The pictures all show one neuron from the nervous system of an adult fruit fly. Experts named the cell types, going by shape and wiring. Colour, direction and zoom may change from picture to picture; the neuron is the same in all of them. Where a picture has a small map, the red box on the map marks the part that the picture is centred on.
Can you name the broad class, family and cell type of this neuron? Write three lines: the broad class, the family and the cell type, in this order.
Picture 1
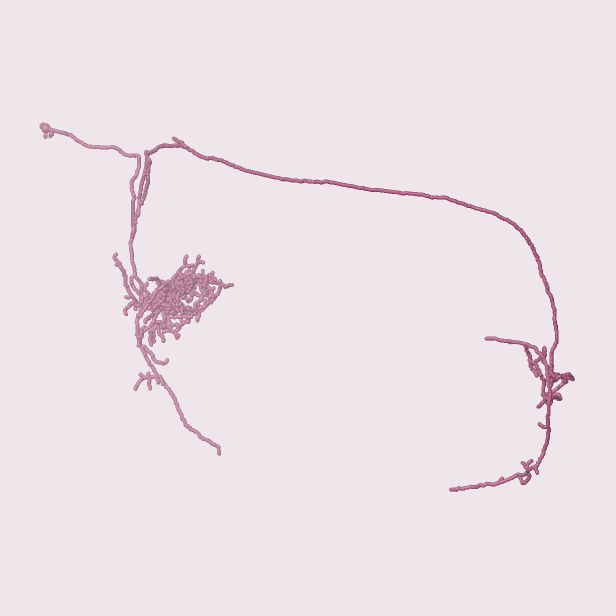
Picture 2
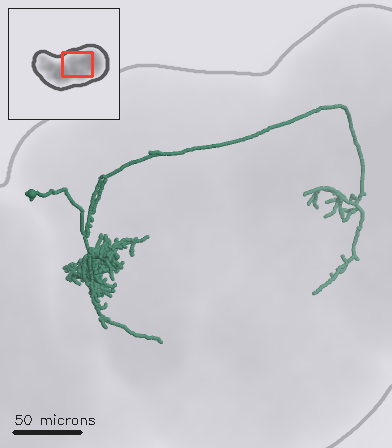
central-brain intrinsic neuron
hemilineage SLPp&v1_ventral
PLP081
